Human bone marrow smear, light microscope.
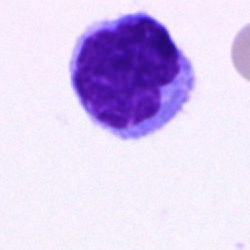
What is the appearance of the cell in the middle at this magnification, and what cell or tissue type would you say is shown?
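Most of the cell is taken up by the nucleus, whose outline is lumpy and indented toward the lower right. No distinct nucleolus is visible. A scant pale blue rim of cytoplasm, widest at the lower right, shows no vacuoles. This cell is a lymphocyte.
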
